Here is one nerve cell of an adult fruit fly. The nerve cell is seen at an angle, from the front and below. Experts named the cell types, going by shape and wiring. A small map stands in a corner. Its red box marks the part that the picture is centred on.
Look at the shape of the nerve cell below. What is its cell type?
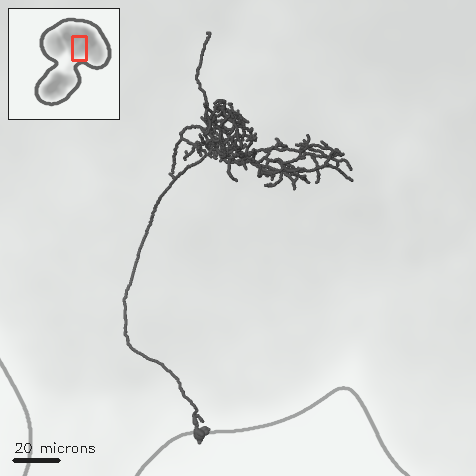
PRW059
